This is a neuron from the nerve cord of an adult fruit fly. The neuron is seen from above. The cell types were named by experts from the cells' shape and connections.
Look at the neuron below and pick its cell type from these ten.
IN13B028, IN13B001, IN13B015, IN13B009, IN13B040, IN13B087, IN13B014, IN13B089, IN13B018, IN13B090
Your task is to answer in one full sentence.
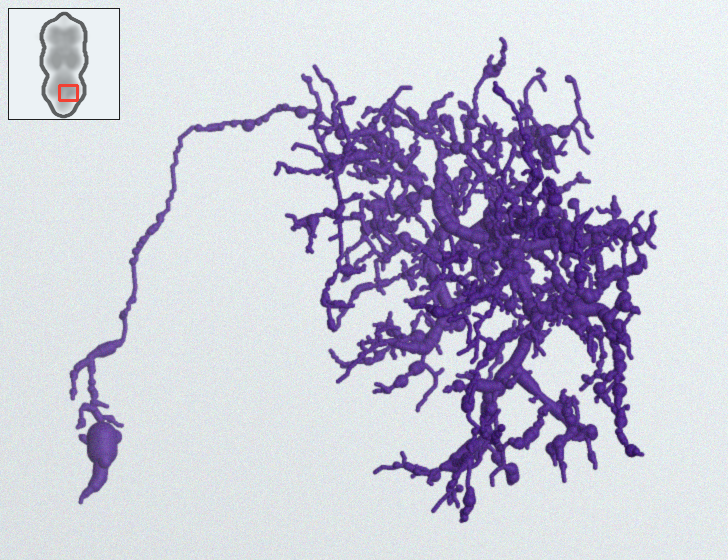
As a matter of cell type, the neuron is IN13B018.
